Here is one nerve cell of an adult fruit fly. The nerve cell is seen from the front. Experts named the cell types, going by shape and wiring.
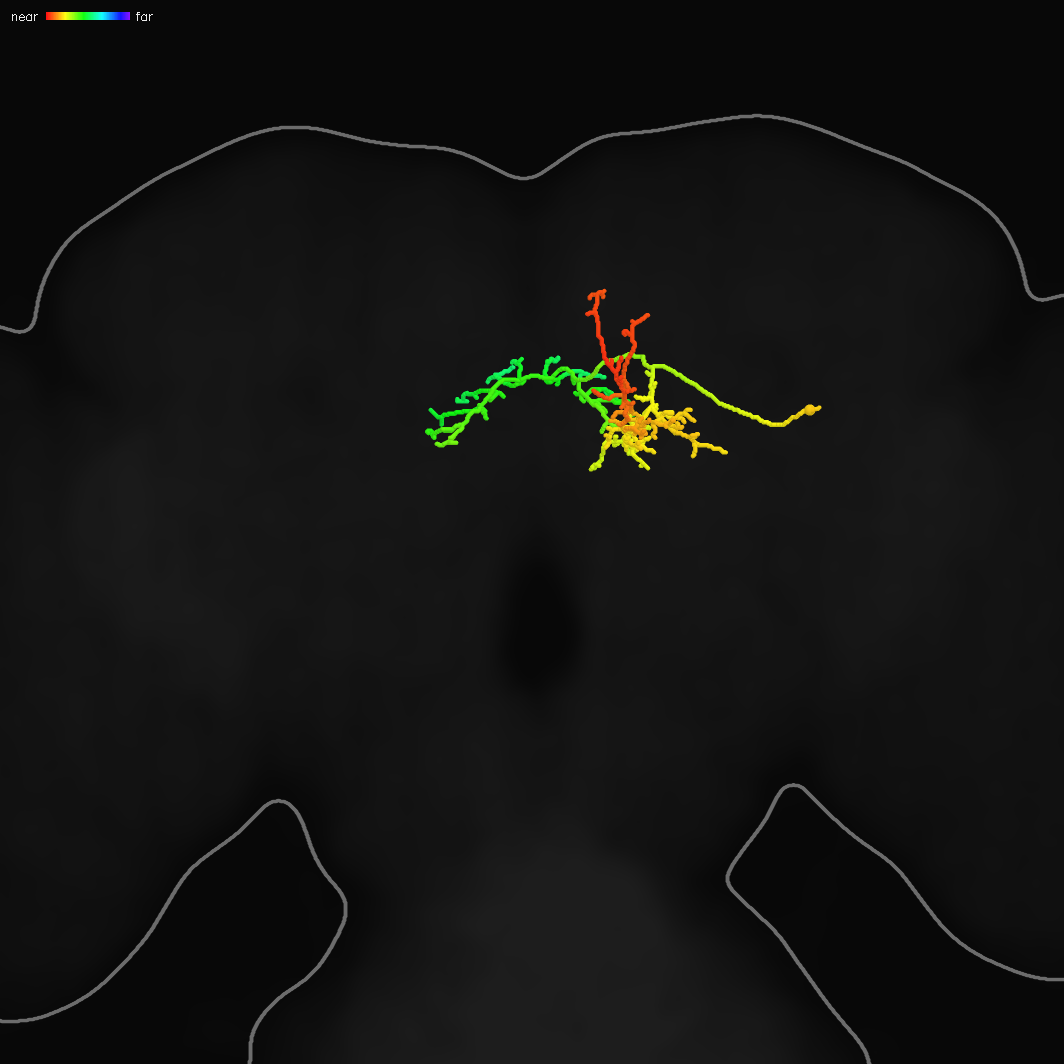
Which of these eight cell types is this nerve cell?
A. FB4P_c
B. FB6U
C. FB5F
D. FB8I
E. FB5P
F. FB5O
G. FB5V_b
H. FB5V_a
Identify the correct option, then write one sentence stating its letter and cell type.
The cell type for the nerve cell is option G, which is FB5V_b.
